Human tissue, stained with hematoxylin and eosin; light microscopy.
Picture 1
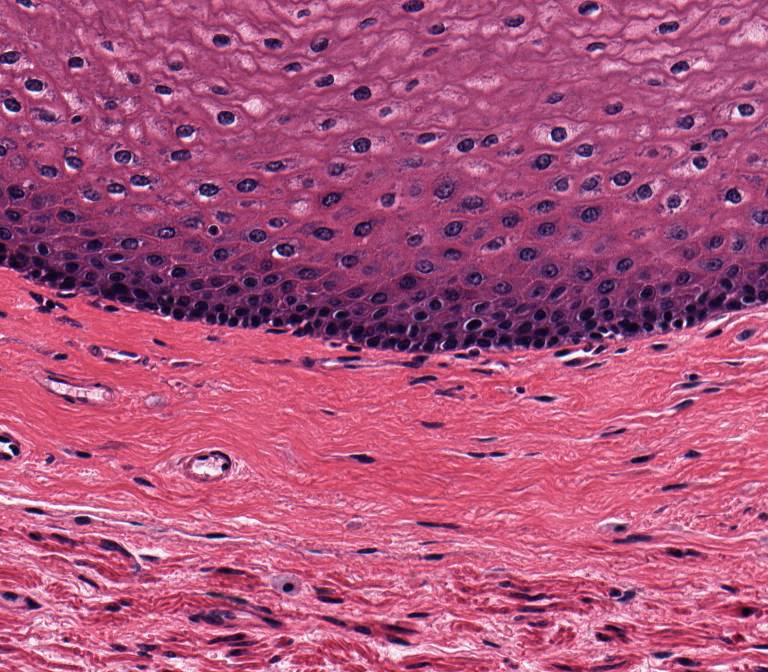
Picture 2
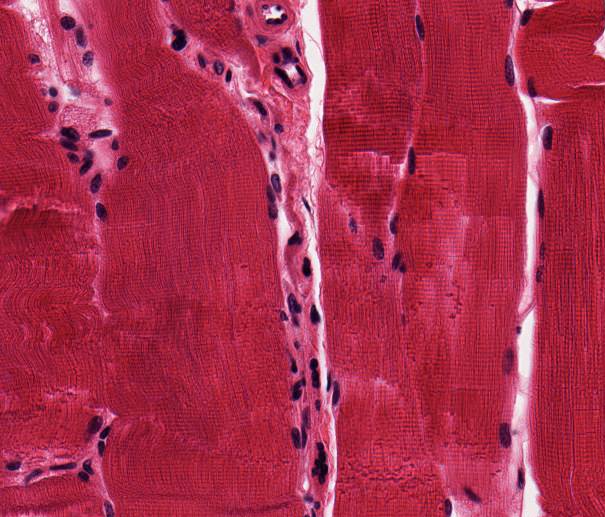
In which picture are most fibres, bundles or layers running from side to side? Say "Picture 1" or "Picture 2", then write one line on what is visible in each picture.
Picture 1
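Picture 1: The stroma is dense pink collagen whose wavy fibres run mostly horizontally, parallel to the epithelium.
Picture 2: Long, wide muscle fibres run top to bottom across the whole field.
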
